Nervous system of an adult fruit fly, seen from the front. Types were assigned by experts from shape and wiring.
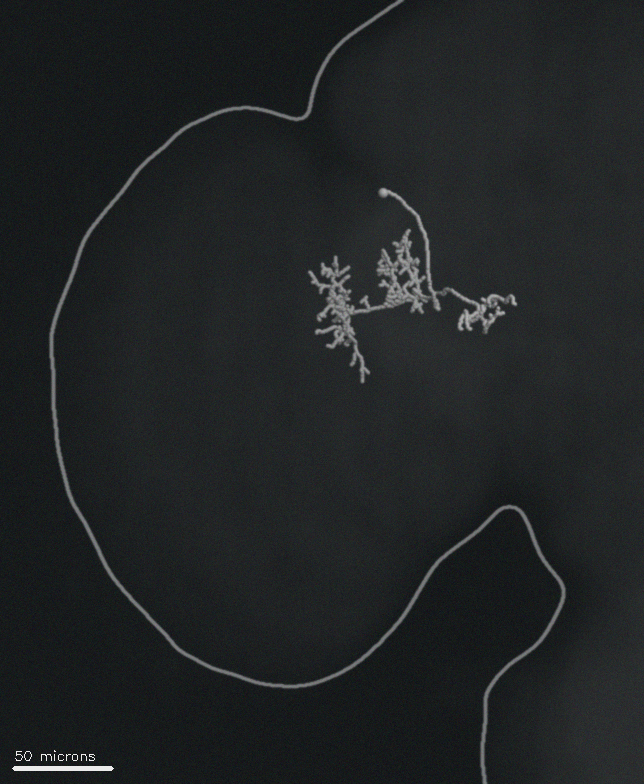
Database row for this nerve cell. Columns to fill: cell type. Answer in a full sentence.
The cell type is LPLC2.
